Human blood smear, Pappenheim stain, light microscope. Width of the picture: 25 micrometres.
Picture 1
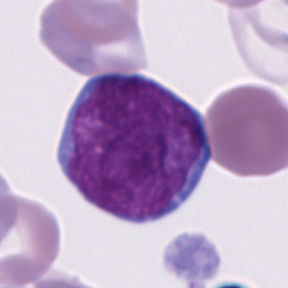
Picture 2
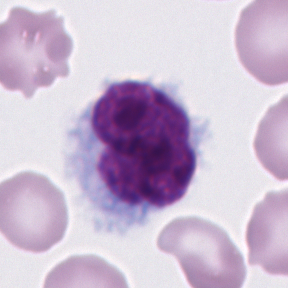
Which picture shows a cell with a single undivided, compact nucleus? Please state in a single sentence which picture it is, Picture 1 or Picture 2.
Picture 1 contains the cell with a compact, undivided round, oval or kidney-shaped nucleus.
